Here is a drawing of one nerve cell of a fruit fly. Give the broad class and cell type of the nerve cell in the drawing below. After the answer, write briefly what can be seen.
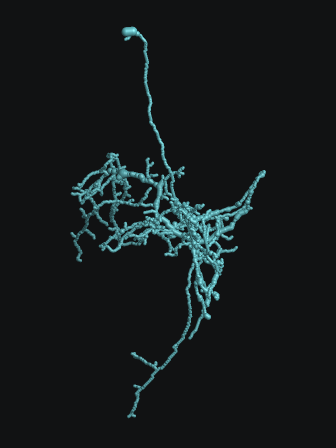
Its broad class is central-brain intrinsic neuron. Its cell type is VES094. The cell body can be seen at the top of the picture. The picture shows dozens of branch ends.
